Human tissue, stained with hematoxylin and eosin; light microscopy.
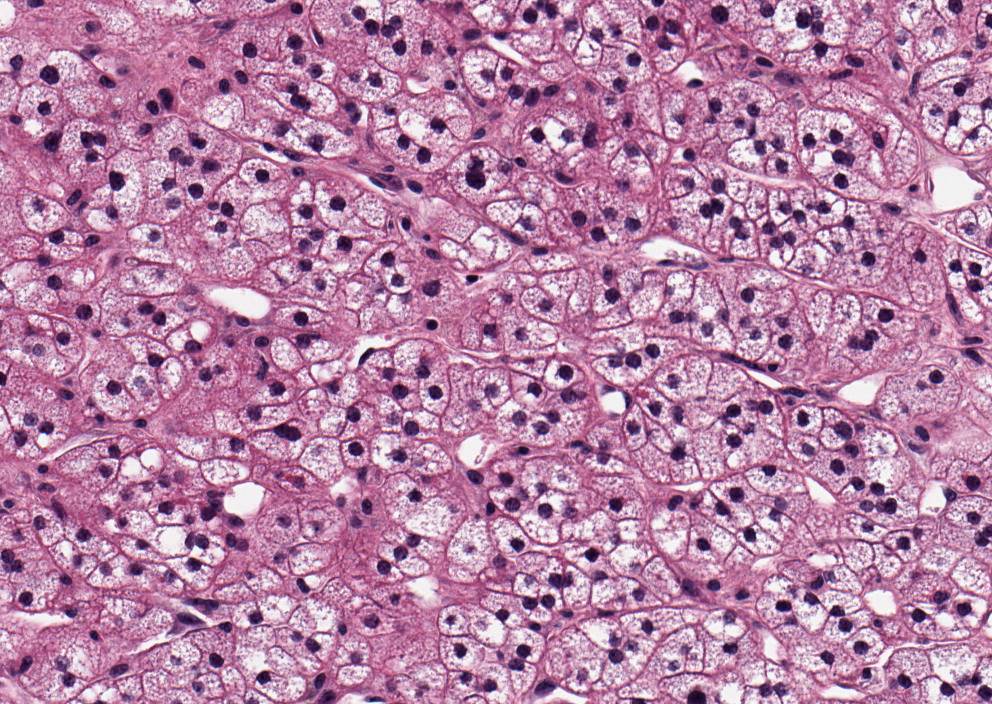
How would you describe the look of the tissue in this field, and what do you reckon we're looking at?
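Throughout, I see polygonal cells in small nests and short cords, parted by thin septa. Nuclei are small, round, dark and fairly uniform in size, without giant forms. The septa look delicate, capillary-like, with flattened elongated nuclei rather than broad fibrous bands. This is adrenal gland.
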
